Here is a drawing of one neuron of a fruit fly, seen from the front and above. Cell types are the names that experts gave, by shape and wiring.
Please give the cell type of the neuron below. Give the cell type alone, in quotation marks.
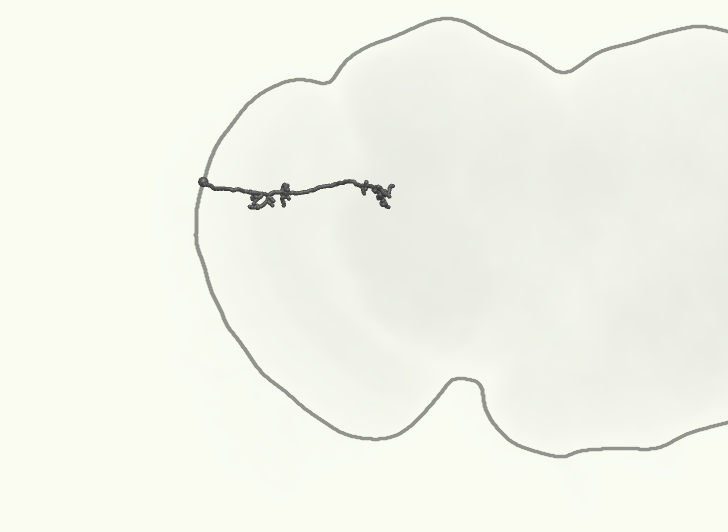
"Tm5Y"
